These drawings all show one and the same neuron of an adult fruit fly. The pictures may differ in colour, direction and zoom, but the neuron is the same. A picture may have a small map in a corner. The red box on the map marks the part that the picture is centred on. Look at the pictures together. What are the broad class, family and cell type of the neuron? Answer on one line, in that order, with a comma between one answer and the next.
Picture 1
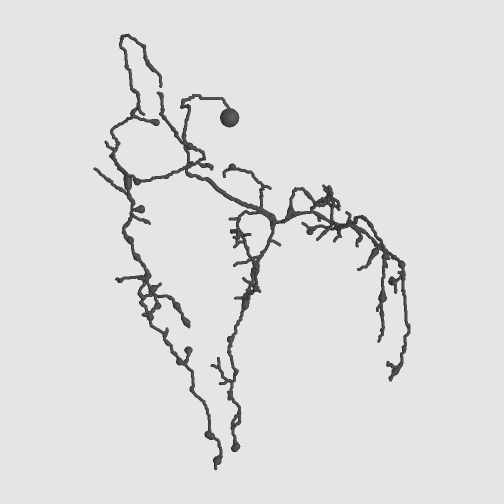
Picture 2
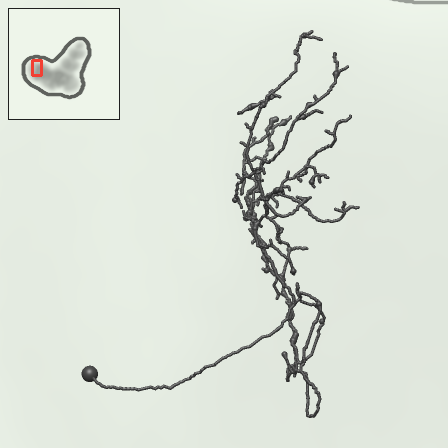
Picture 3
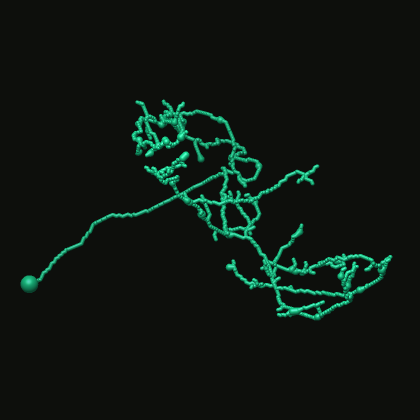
central-brain intrinsic neuron, hemilineage VLPl2_posterior, LHAV2b10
